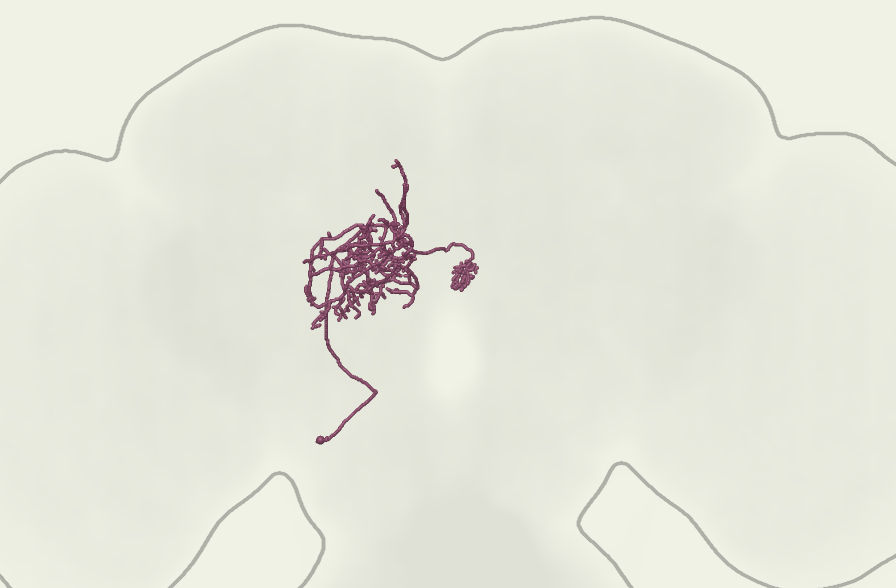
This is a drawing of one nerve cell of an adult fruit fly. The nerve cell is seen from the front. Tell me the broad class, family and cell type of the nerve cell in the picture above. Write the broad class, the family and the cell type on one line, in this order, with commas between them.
central-brain intrinsic neuron, hemilineage LALv1_dorsal, LCNOp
